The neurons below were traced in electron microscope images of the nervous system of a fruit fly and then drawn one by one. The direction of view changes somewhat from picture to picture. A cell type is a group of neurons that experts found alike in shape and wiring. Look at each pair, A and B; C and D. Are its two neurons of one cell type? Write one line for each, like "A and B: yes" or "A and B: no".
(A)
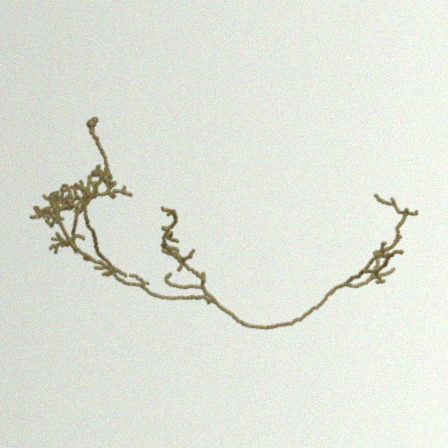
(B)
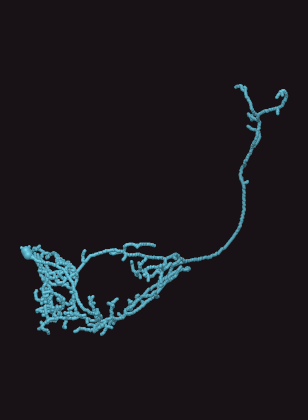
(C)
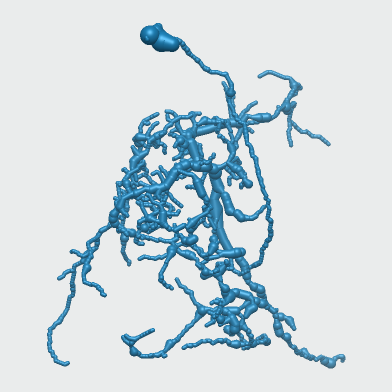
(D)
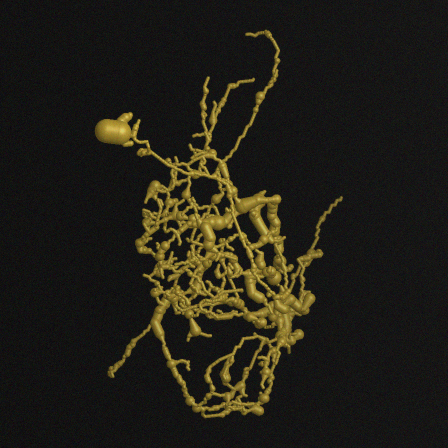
A and B: yes
C and D: yes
